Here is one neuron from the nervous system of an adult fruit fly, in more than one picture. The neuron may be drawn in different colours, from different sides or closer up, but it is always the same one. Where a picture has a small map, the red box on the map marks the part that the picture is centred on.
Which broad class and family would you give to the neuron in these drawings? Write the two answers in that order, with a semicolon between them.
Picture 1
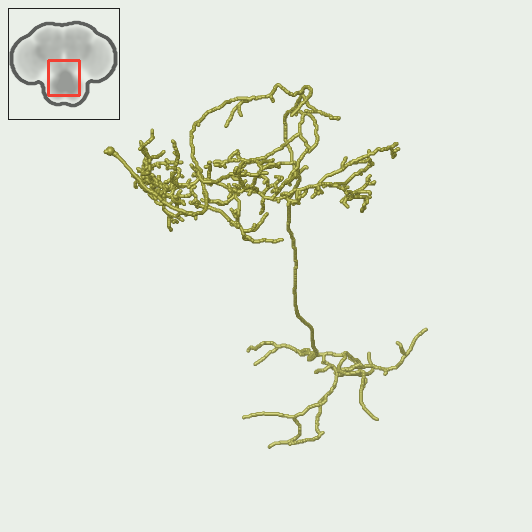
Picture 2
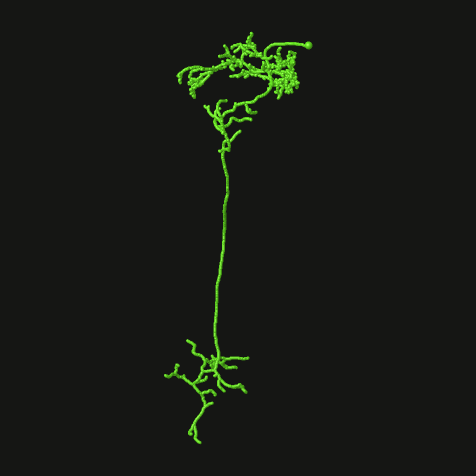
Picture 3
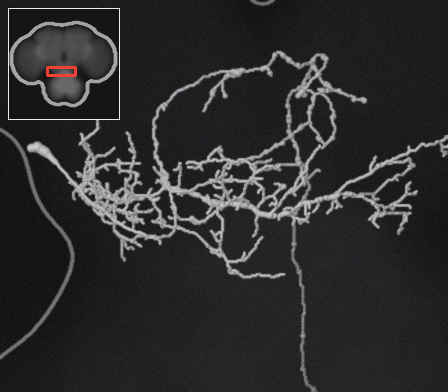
descending neuron; hemilineage MD3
